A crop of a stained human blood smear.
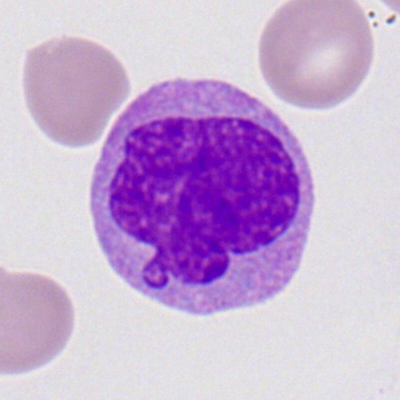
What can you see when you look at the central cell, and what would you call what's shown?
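Here the nucleus fills most of the cell, with a rim of cytoplasm all around it. Its chromatin is mottled, darker clumps against paler spaces. The cytoplasm, pale lilac-grey, has a fine, dusty granular texture. I'd call this a monocyte.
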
